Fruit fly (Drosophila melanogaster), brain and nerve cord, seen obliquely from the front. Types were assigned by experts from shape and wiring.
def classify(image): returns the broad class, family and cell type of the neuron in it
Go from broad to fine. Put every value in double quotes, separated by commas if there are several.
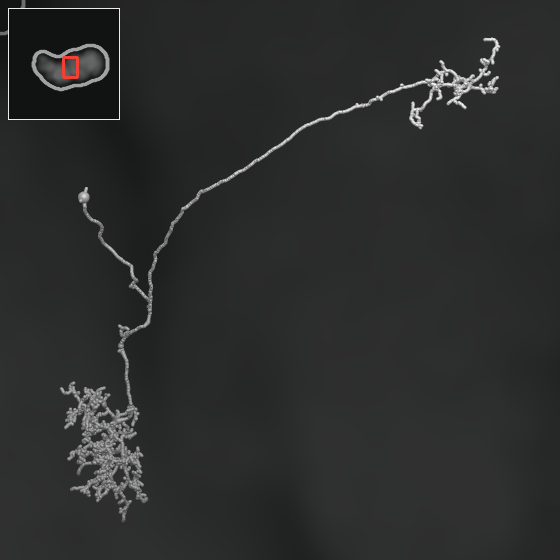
"visual projection neuron", "hemilineage VPNd2", "LC10e"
